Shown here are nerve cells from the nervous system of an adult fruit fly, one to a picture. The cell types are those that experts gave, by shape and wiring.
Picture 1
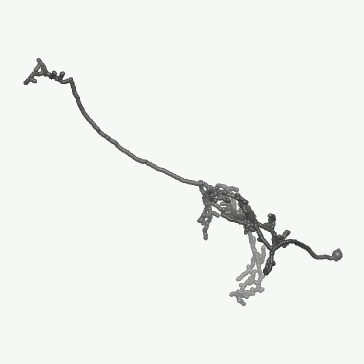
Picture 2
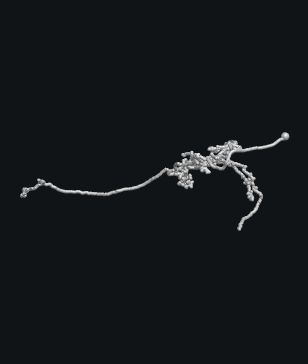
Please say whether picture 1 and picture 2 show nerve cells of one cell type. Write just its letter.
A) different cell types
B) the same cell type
B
